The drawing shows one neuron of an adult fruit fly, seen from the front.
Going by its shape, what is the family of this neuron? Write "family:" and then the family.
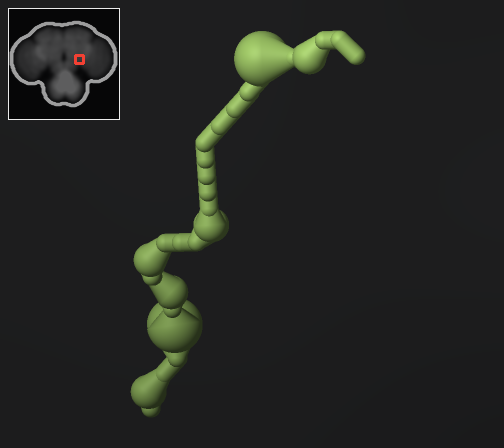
family: class mechanosensory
